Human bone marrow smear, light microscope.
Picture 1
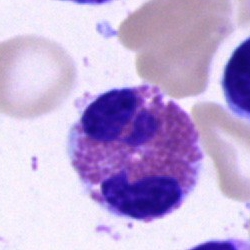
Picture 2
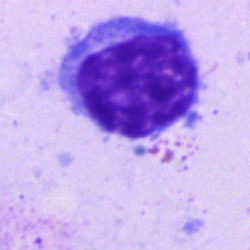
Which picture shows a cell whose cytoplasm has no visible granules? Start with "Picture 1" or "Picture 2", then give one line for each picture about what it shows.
Picture 2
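What picture 1 shows: Coarse, round granules pack the cytoplasm between the nuclear lobes.
What picture 2 shows: No distinct granules are visible within the cytoplasm.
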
